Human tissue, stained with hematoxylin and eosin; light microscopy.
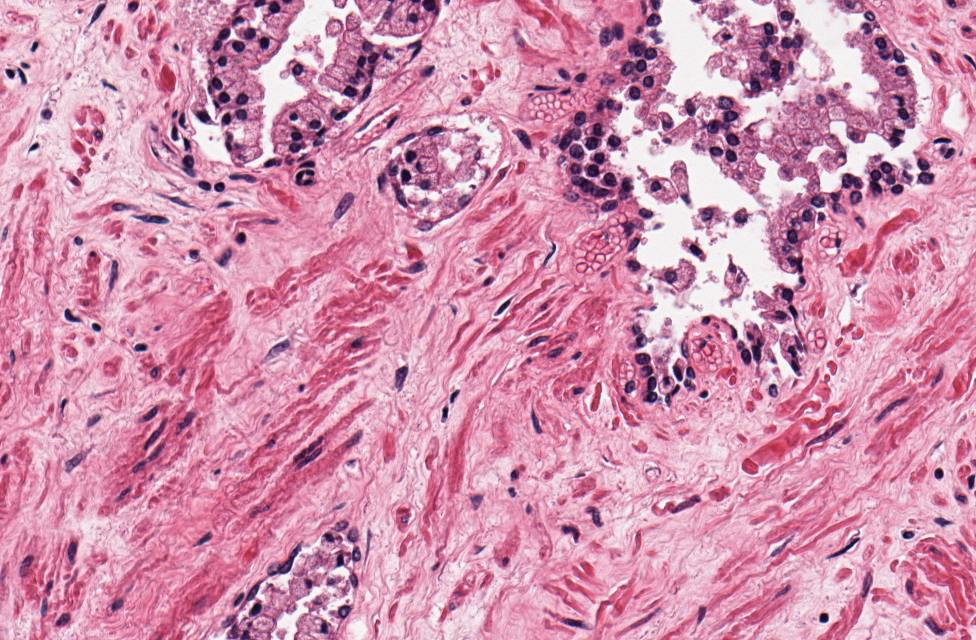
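Prostate, haematoxylin and eosin stained section: bundles of smooth muscle cells with elongated, blunt-ended nuclei cut obliquely across the middle of the field, with pale pink fibrous tissue and scattered spindle-shaped nuclei between them. The glands are lined by cells with pale, finely granular pink-purple cytoplasm, and their round, darkly stained nuclei crowd toward the outer edge.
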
